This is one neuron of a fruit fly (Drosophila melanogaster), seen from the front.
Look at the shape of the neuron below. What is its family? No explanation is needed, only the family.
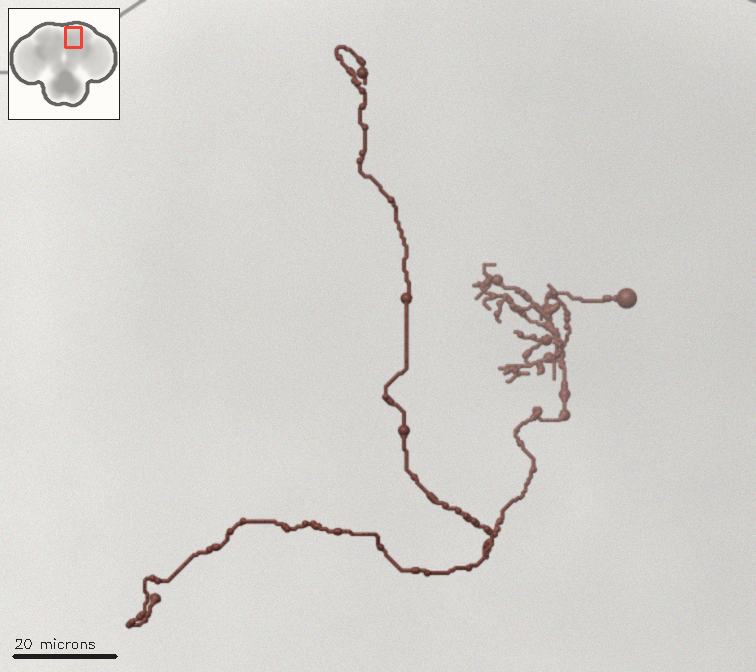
class Kenyon Cell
